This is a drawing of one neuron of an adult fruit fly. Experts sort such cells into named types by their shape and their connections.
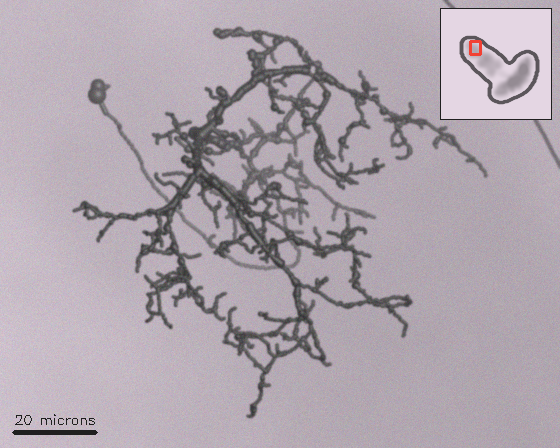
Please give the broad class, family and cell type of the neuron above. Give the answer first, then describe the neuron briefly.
Its broad class is nerve-cord intrinsic neuron. Its family is hemilineage 03A. Its cell type is IN03A053. Its cell body lies at the upper left of the picture. By the scale bar it is about 100 microns wide in this view. More than a hundred branch ends can be seen.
